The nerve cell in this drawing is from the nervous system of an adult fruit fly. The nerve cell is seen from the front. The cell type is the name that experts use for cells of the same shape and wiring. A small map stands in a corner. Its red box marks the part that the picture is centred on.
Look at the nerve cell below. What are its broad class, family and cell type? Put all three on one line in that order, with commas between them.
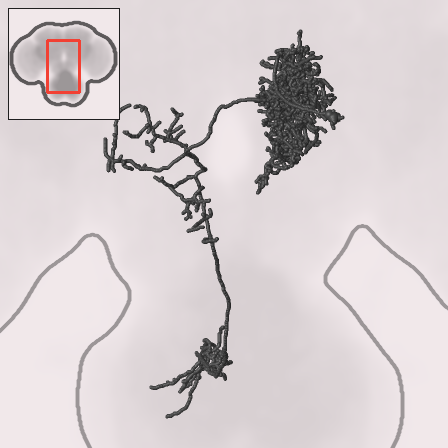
descending neuron, DNb, DNb09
